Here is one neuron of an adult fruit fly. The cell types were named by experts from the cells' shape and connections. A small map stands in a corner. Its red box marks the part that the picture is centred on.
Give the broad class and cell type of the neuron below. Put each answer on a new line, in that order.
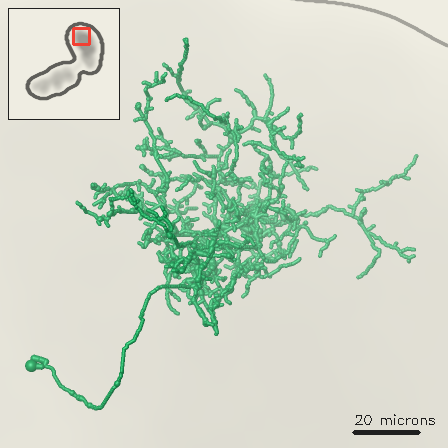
central-brain intrinsic neuron
SMP291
